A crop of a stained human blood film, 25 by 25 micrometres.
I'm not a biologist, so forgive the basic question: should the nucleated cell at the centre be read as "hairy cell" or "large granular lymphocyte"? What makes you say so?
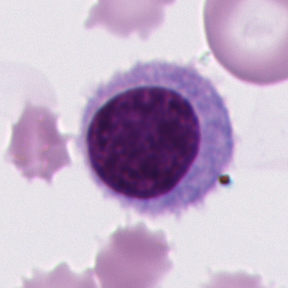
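Hairy cell.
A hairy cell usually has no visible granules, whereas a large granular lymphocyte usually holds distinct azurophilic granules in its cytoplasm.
Deciding point: this cytoplasm shows no distinct coloured granules. Border finely ragged, with many short hair-like projections all round. Nucleus round, about 10 micrometres across, off-centre toward the left, filling about 50% of the cell's area. Cytoplasmic rim widest on the right side of the nucleus. Cell about 14 micrometres across.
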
